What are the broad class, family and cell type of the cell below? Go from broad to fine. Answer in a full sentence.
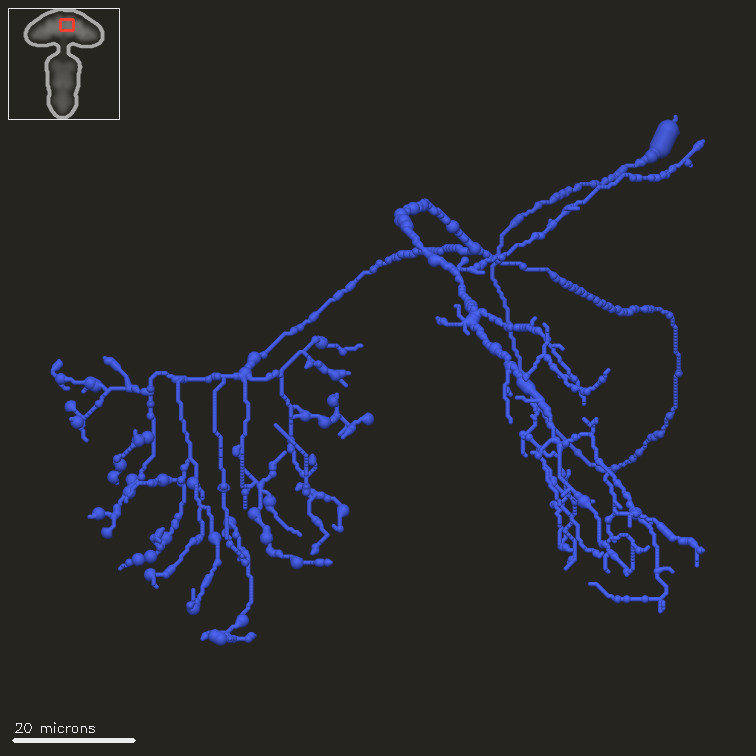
A central-brain intrinsic neuron of hemilineage LALv1_dorsal, type FB1F.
